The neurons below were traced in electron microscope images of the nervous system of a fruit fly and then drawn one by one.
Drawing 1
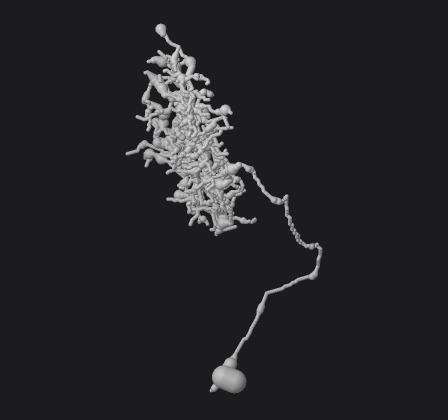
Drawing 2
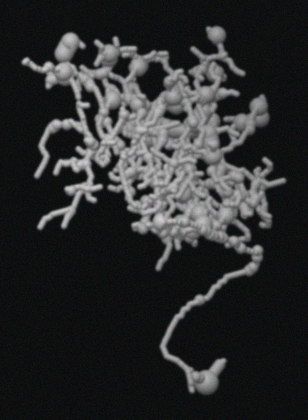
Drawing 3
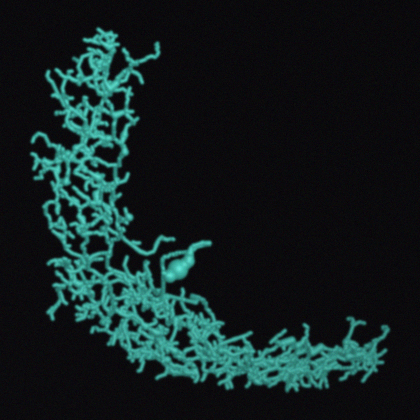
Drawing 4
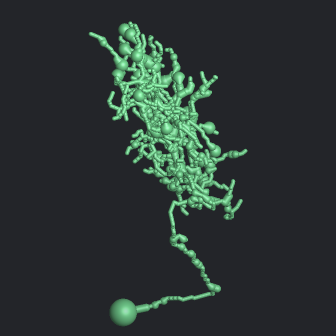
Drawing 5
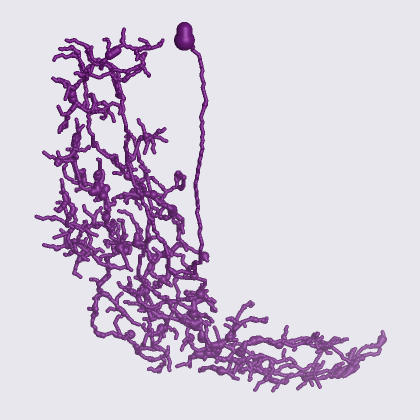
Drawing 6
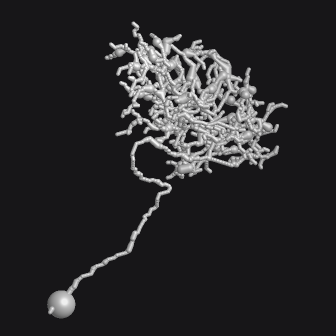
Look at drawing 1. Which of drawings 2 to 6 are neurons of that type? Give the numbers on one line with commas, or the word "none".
2, 4, 6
